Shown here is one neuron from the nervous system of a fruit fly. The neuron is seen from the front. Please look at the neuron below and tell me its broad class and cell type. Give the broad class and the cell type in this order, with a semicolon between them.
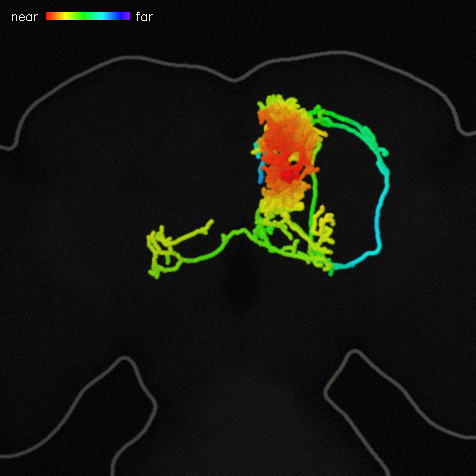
central-brain intrinsic neuron; CRE011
